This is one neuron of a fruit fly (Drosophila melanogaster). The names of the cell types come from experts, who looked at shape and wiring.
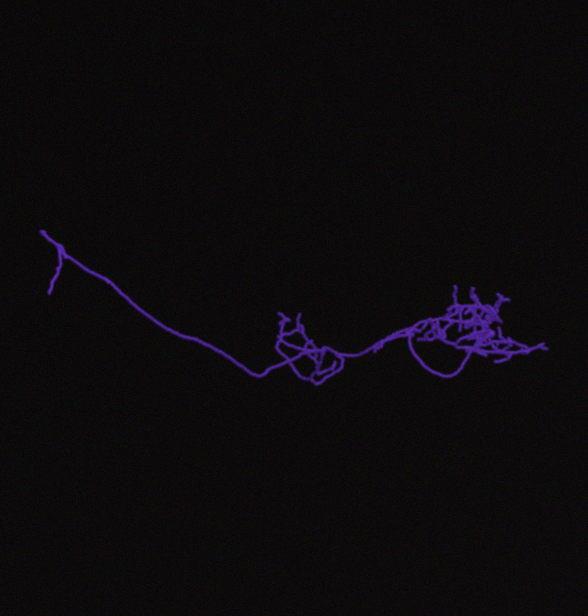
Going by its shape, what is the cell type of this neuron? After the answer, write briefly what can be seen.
Its cell type is DNg09_a. It is a descending neuron. The cell body can be seen on the right of the picture. In this view it is more than twice as wide as it is tall.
